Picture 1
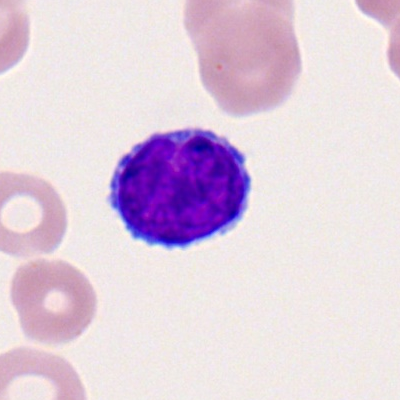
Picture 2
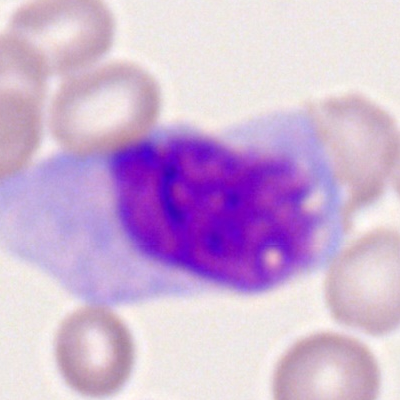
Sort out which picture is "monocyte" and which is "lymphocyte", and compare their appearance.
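Picture 1: lymphocyte. Picture 2: monocyte. Lymphocyte outline round to slightly oval, margin finely ragged rather than smooth. Nucleus occupies nearly the whole cell, with a small notch at its top edge. Chromatin dense and clumped.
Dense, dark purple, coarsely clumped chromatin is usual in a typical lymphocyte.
No granules visible in the cytoplasm.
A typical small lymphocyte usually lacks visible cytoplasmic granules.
Monocyte outline irregular and angular, not smoothly round. Cytoplasm abundant and pale lilac-blue, extending furthest beyond the nucleus on the left. No distinct cytoplasmic granules.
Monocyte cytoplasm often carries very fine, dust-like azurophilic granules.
Chromatin clumped, with lighter patches between darker areas, and a few small clear spots at the lower right of the nucleus. Differences: the outline is round to slightly oval in the lymphocyte and irregular and angular in the monocyte. The nucleus nearly fills the lymphocyte, while the monocyte has abundant cytoplasm. Shared: clumped chromatin and no distinct granules.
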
